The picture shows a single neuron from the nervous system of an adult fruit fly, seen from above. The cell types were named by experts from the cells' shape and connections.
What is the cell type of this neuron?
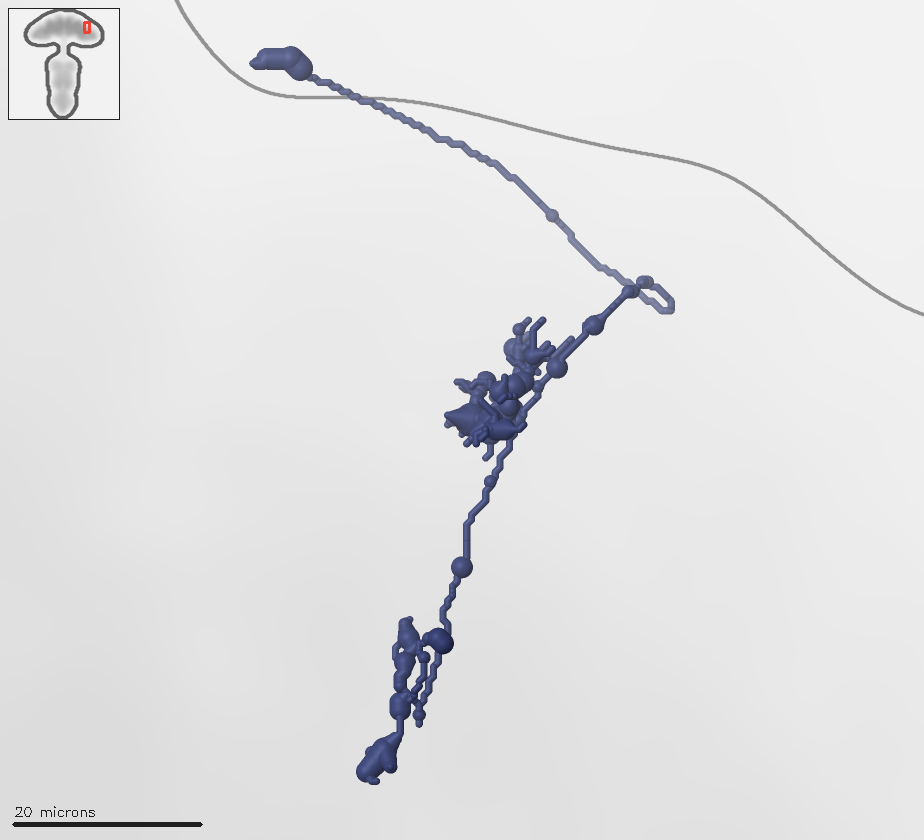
Mi9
